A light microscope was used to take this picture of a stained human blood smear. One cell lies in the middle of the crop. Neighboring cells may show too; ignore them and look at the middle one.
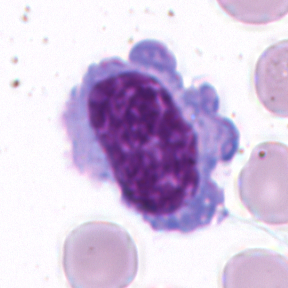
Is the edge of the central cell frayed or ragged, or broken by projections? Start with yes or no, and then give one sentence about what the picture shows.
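Yes. The cell outline is irregular, with several rounded bulges along its upper and right edges.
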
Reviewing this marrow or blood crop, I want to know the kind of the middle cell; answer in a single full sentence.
The cell marked by its central position in the crop is a plasma cell.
